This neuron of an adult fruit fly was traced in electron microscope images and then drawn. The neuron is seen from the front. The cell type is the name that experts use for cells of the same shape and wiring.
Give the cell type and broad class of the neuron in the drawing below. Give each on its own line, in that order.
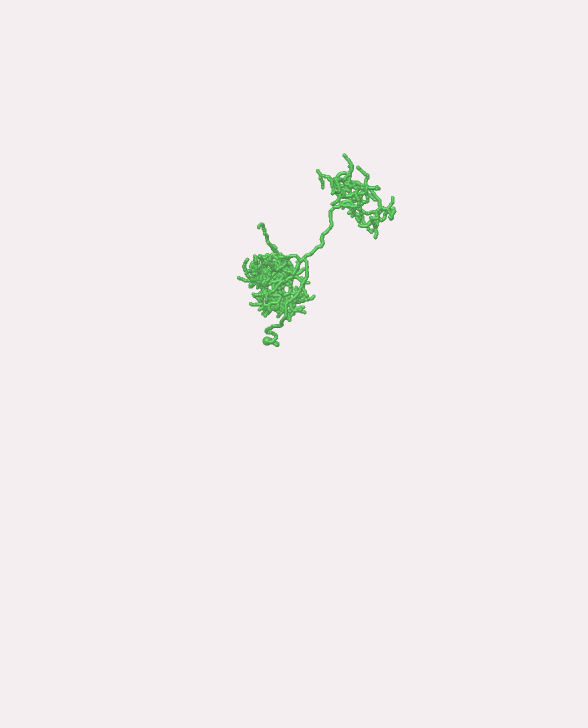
INXXX346
nerve-cord intrinsic neuron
